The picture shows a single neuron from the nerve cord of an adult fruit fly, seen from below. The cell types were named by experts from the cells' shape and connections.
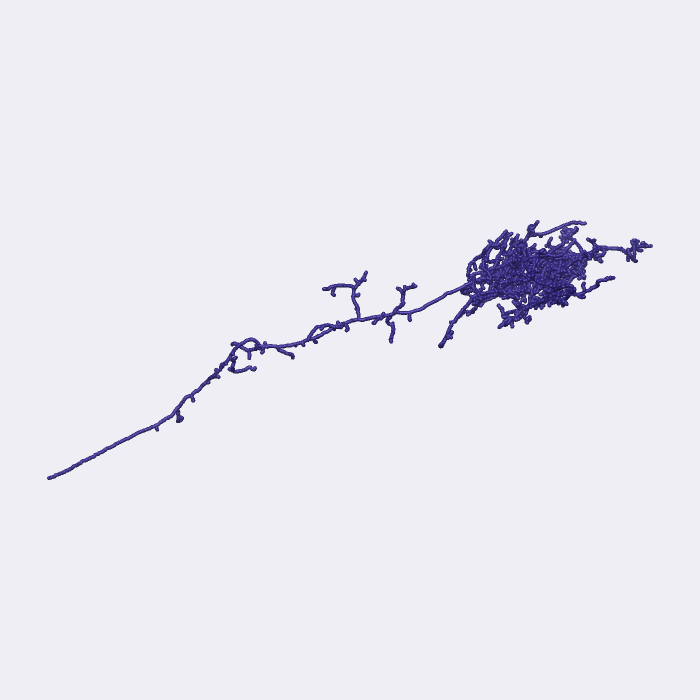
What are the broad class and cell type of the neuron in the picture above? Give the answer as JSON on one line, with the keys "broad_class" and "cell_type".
{"broad_class": "ascending neuron", "cell_type": "ANXXX037"}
